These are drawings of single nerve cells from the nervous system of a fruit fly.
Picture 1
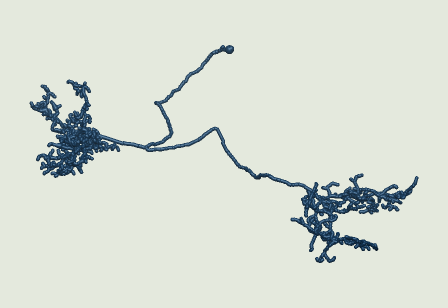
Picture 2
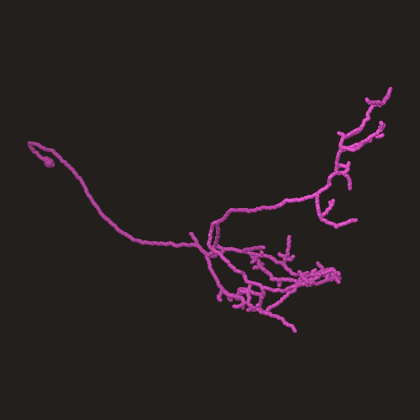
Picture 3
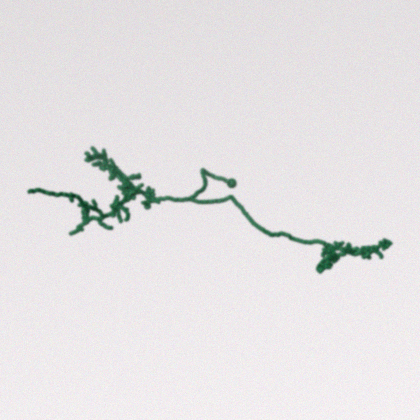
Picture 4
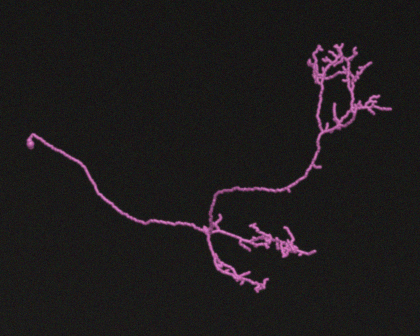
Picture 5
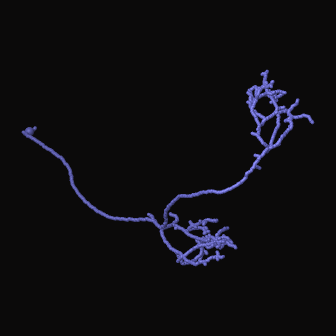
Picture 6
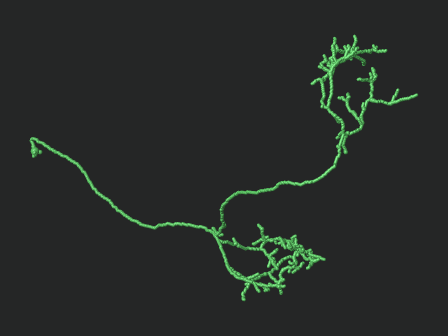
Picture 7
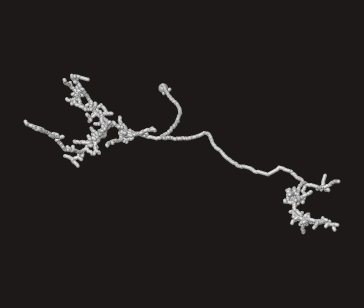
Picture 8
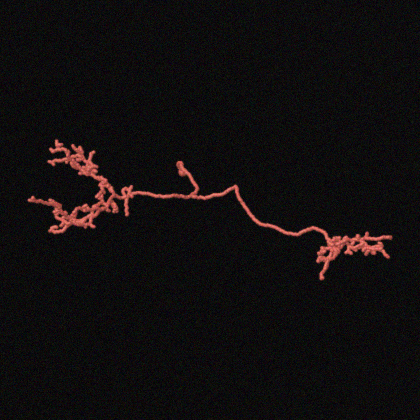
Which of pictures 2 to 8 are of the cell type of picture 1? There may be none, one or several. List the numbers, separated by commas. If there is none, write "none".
3, 7, 8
